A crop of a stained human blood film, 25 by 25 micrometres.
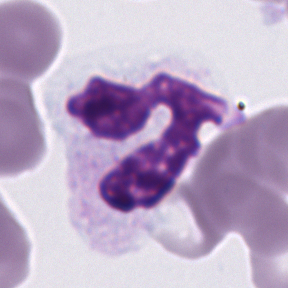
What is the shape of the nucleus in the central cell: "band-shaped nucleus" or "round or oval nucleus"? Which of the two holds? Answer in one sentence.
What the nucleus forms is a curved band rather than separate lobes.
